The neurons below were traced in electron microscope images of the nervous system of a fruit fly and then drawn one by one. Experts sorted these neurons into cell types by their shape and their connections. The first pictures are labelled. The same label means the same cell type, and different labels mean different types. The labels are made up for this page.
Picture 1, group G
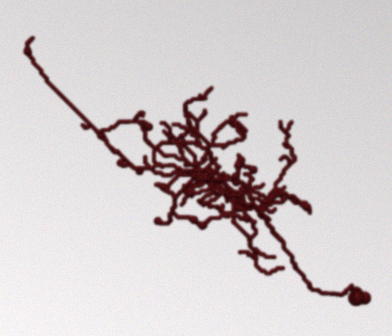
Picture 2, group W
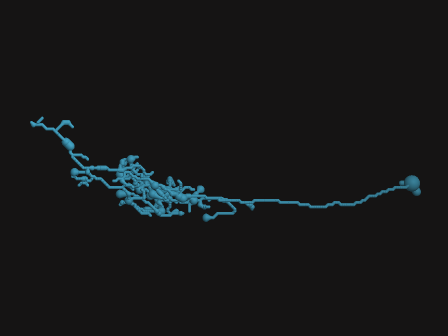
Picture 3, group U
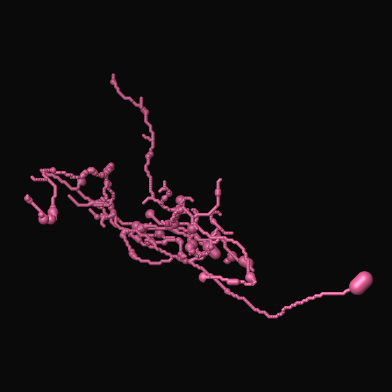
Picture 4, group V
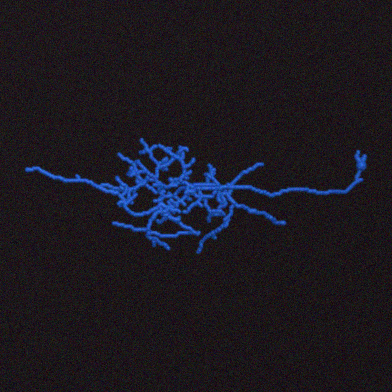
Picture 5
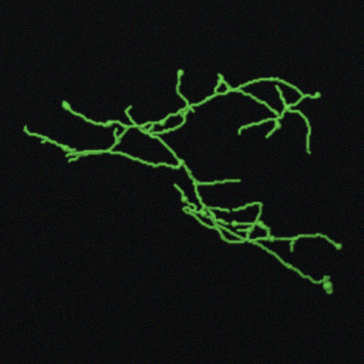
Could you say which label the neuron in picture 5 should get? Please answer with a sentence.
It belongs to group U.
